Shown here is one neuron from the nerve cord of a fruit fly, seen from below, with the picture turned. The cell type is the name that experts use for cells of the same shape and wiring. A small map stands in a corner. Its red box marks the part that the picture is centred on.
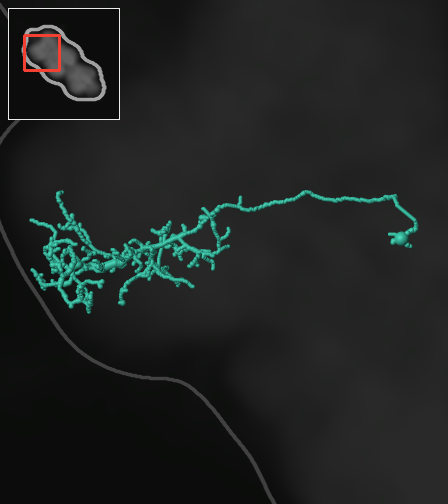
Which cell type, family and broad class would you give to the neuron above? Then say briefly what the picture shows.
Its cell type is IN12B040. The family is hemilineage 12B. This is a nerve-cord intrinsic neuron. Dozens of branch ends can be seen. In this view it is more than twice as wide as it is tall.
